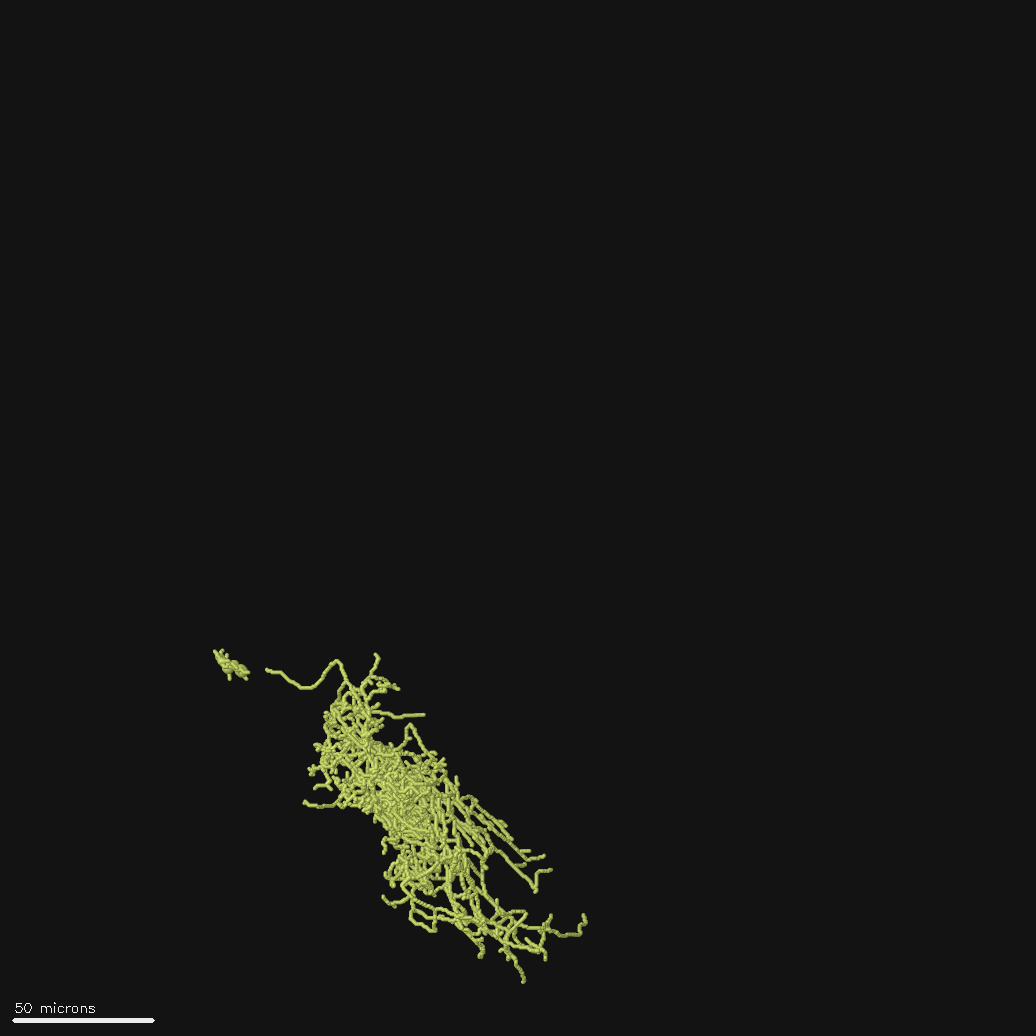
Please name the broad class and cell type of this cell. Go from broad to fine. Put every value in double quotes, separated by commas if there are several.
"central-brain intrinsic neuron", "GNG060"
